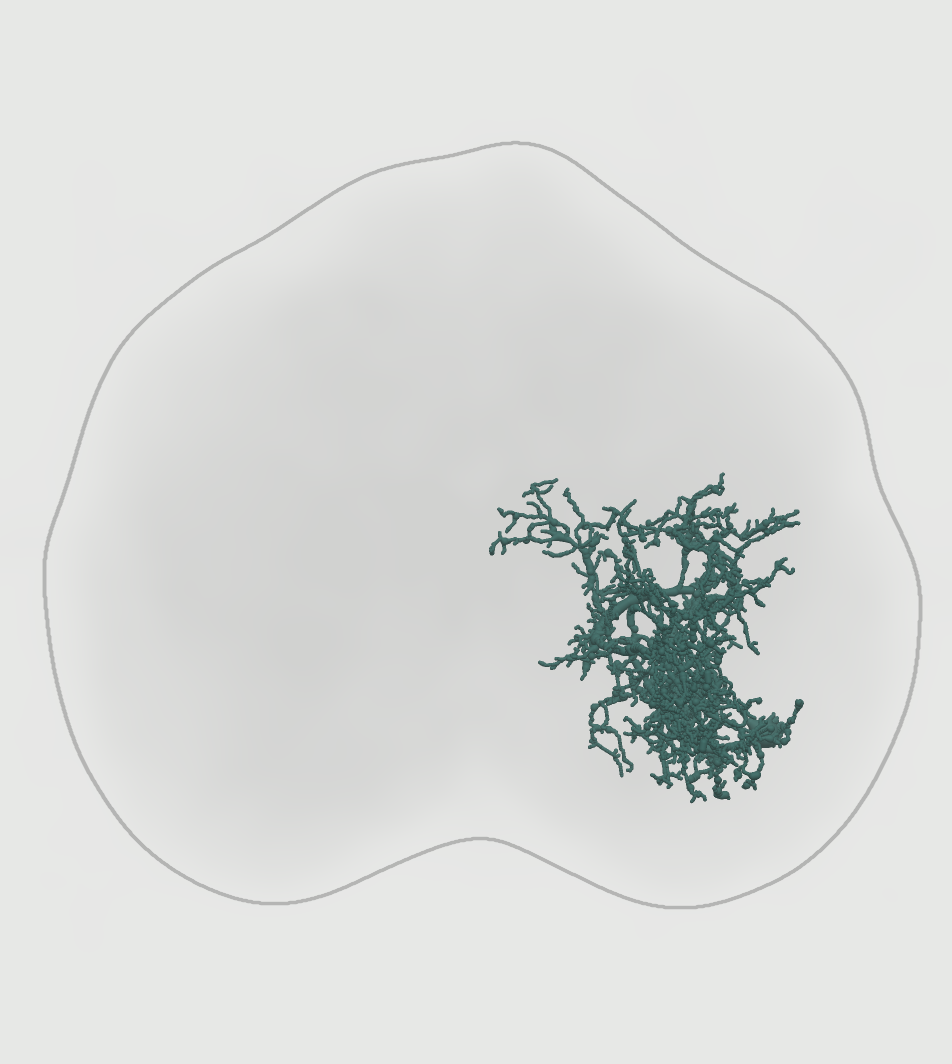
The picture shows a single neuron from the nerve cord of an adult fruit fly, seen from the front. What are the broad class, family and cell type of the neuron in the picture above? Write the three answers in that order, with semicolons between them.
nerve-cord intrinsic neuron; hemilineage 20A.22A; IN20A.22A002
